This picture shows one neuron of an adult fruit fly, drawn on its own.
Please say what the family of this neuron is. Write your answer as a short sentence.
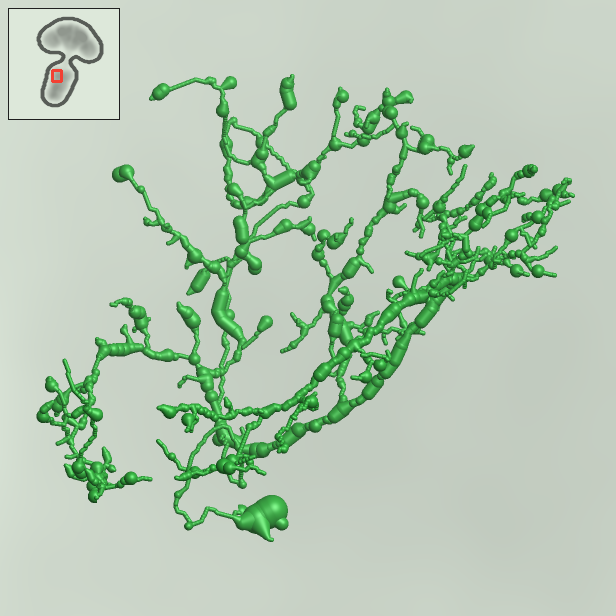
The family is hemilineage 01B.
